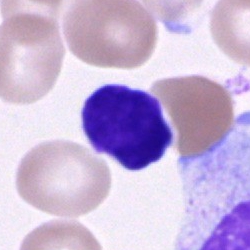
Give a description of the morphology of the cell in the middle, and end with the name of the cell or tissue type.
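Outline irregular, with small bumps and shallow notches. Cytoplasm around the nucleus barely visible. Chromatin dense and dark purple throughout the nucleus. No vacuoles. This is a lymphocyte.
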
